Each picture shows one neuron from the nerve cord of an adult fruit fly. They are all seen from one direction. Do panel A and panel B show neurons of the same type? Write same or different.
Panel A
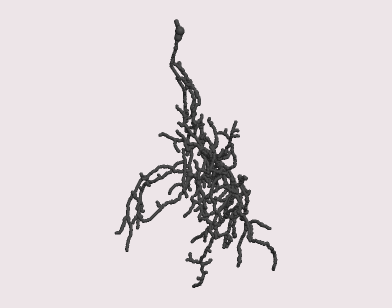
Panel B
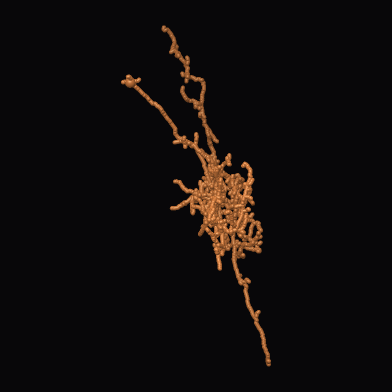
same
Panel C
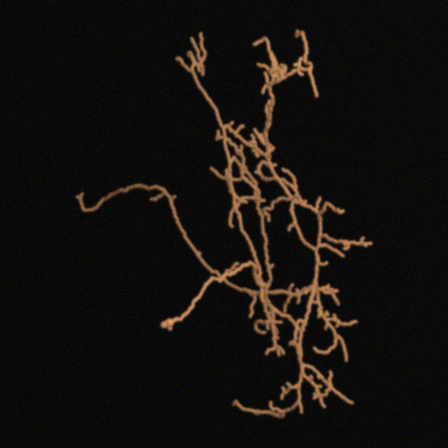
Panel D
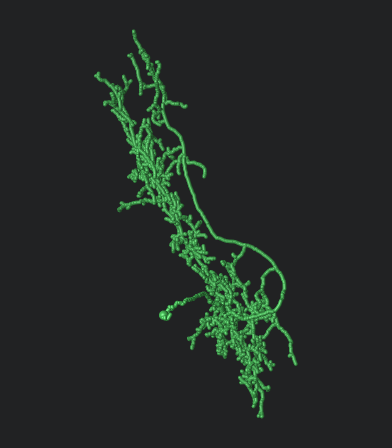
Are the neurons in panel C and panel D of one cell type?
different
